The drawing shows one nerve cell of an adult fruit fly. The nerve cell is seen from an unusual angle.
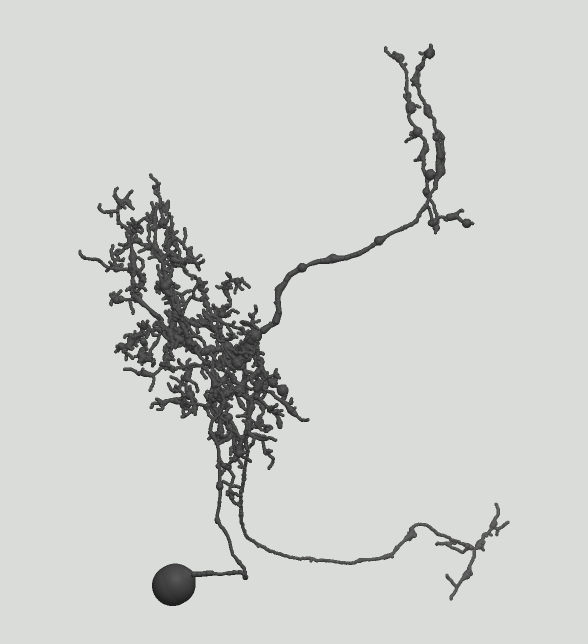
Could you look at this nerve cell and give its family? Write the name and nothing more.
Y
